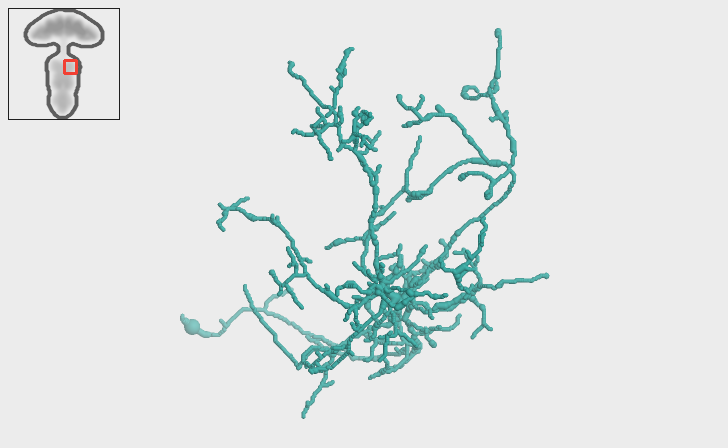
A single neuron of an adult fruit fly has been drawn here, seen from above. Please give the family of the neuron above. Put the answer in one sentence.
The family is hemilineage 04B.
